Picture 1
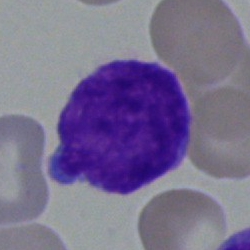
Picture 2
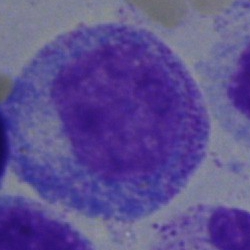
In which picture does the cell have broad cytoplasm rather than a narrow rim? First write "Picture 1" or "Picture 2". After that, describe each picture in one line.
Picture 2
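Picture 1: The nucleus fills almost the whole cell, leaving very little cytoplasm.
Picture 2: The cytoplasm is abundant, forming its broadest band on the lower left side.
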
